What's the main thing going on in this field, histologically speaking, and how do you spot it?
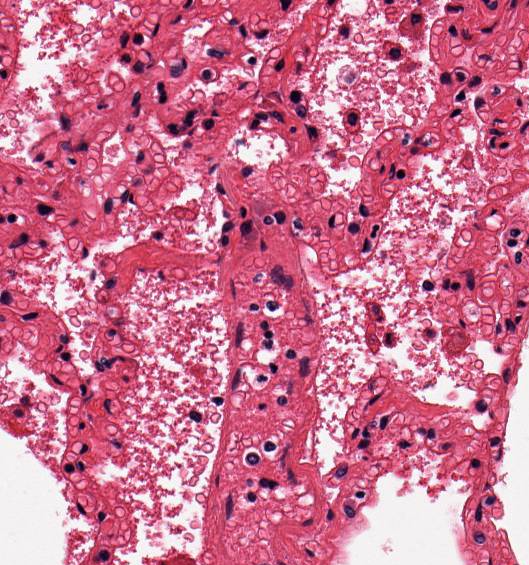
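I'd call this alveolus. Branching pink strands divide the field into irregular spaces filled with loosely scattered red blood cells.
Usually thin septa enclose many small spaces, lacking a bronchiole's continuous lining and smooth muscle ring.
A broad strand runs top to bottom through the middle. Pale, clear cytoplasm in cells along the strands gives their edges a bubbly outline.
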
